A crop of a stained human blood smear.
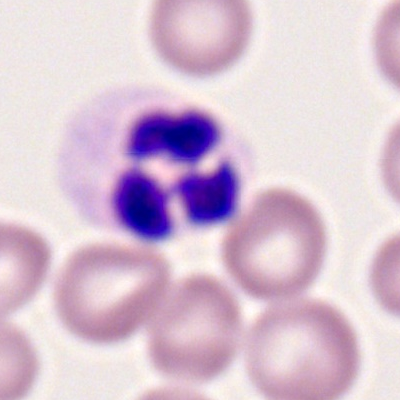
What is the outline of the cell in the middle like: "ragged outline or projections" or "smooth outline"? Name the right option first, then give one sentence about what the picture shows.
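Smooth outline. The cell outline is roughly round with a faint, smooth edge.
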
